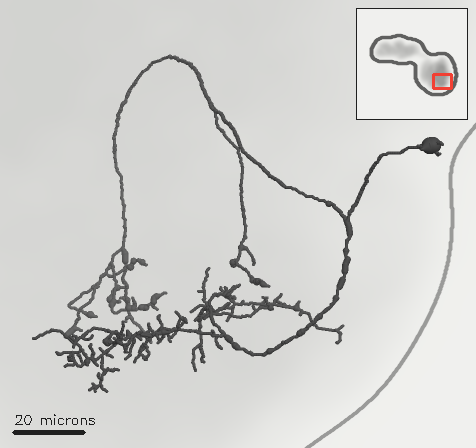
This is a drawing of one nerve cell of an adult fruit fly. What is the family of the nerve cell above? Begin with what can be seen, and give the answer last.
By the scale bar it is about 120 microns wide in this view. The picture shows dozens of branch ends. This is a central-brain intrinsic neuron. Its family is hemilineage AOTUv4_dorsal.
